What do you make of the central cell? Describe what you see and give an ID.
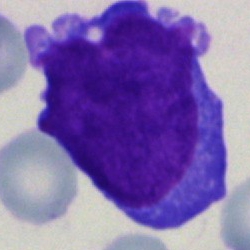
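Along the top edge of the cell, small rounded blebs stick out, and the outline is irregular rather than smoothly round. The nucleus fills most of the cell and lies toward the left. The cytoplasmic rim is widest on the lower right. This is a blast.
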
